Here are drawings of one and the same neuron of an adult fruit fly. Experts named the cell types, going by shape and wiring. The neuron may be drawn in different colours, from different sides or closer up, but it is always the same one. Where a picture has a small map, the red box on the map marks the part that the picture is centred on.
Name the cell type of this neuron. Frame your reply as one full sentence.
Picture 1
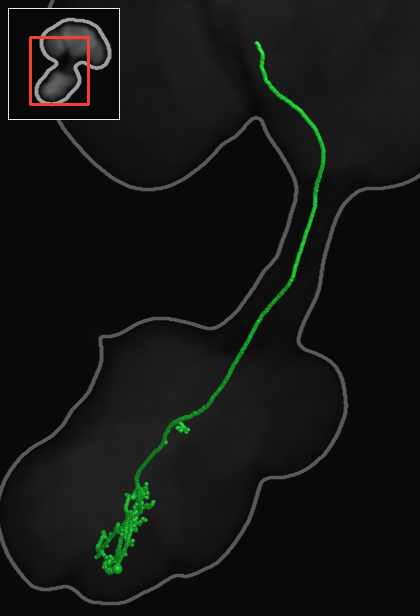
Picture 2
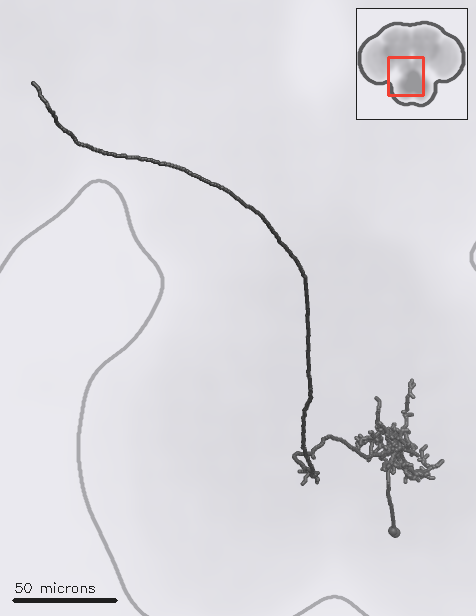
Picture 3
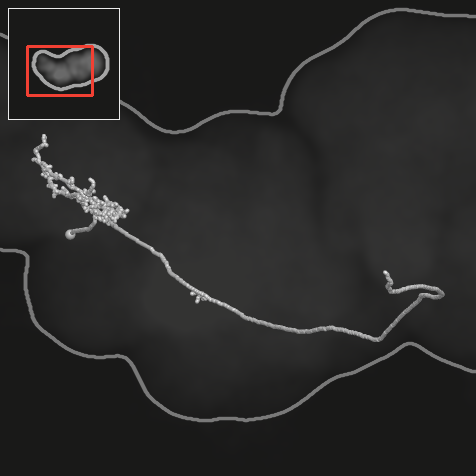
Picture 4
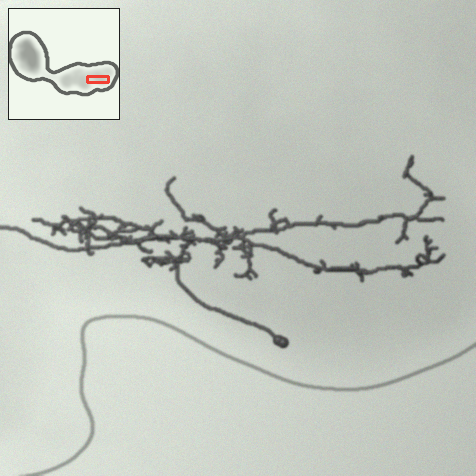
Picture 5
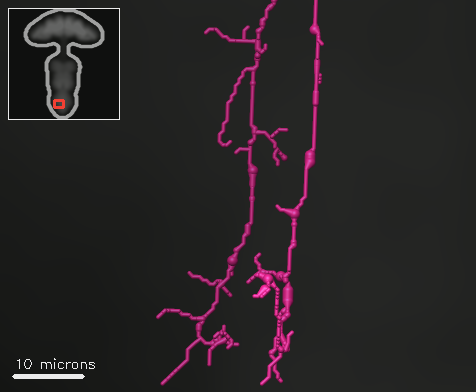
On the level of cell type, this neuron is AN10B034.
